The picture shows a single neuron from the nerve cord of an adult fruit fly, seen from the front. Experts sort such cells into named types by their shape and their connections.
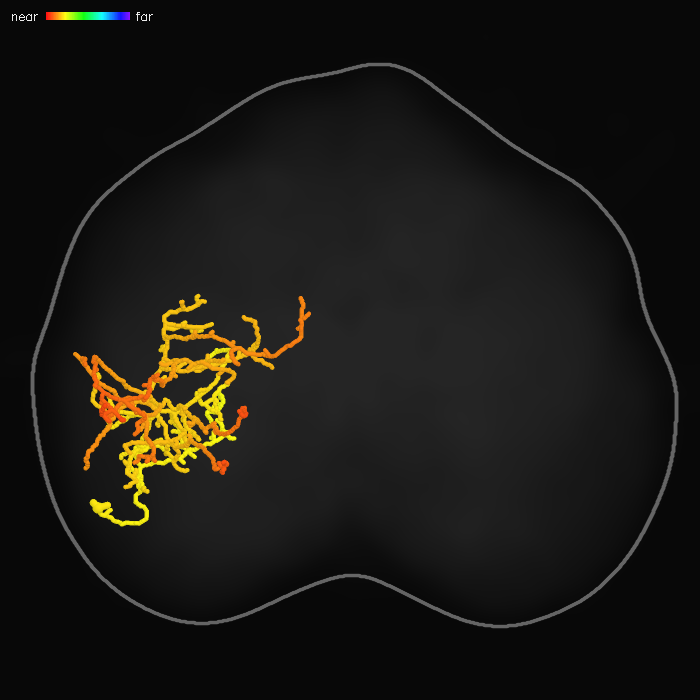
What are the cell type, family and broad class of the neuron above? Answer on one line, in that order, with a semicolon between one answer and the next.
IN04B070; hemilineage 04B; nerve-cord intrinsic neuron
